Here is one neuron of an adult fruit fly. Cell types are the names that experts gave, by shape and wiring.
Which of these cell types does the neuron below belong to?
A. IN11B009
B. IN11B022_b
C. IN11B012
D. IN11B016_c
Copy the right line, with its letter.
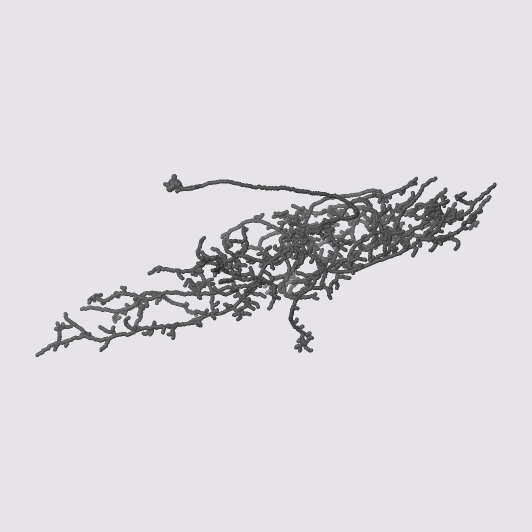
C. IN11B012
